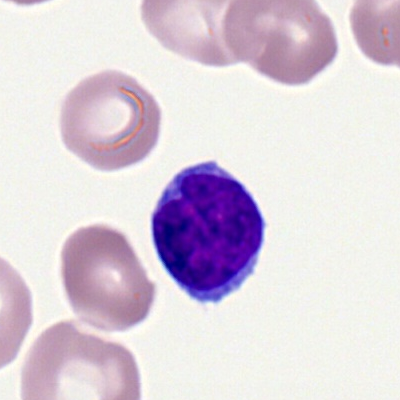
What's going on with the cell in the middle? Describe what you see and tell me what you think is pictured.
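The nucleus occupies almost the entire cell. Its chromatin is dark purple and coarsely clumped. Cytoplasm forms only a very thin rim around the nucleus, and this rim is pale blue. The cell is a lymphocyte.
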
